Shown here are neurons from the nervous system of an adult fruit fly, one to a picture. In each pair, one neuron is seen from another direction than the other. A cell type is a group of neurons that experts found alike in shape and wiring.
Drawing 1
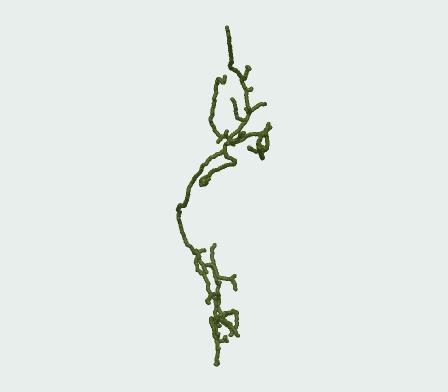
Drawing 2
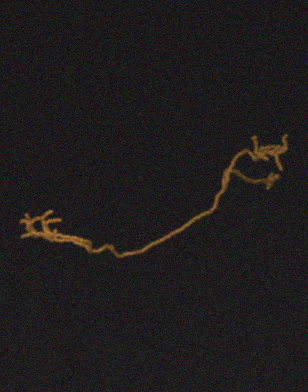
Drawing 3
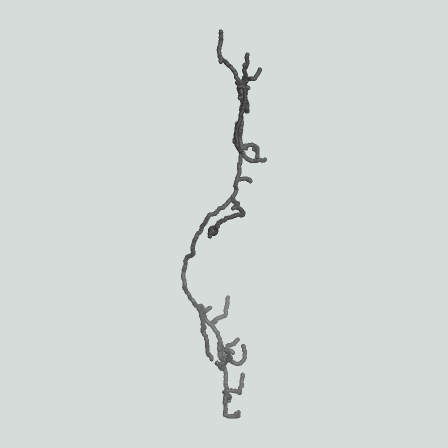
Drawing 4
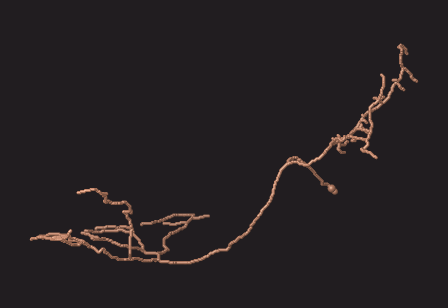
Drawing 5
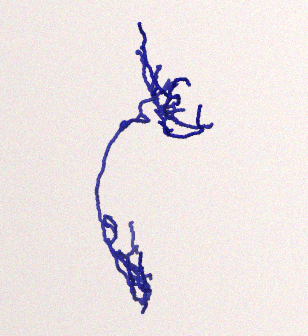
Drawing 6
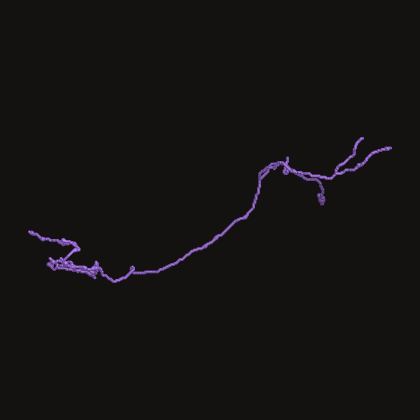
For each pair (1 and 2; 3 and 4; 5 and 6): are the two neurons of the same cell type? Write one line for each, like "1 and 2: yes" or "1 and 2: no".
1 and 2: yes
3 and 4: no
5 and 6: yes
